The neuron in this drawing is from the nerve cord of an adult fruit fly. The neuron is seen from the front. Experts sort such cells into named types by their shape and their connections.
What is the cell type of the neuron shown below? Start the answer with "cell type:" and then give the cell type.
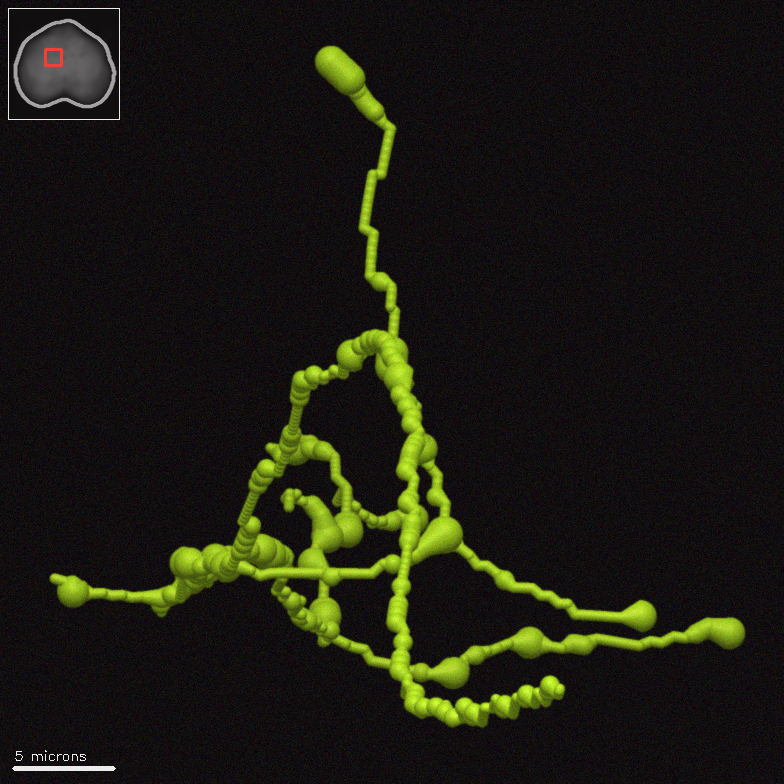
cell type: DNg106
